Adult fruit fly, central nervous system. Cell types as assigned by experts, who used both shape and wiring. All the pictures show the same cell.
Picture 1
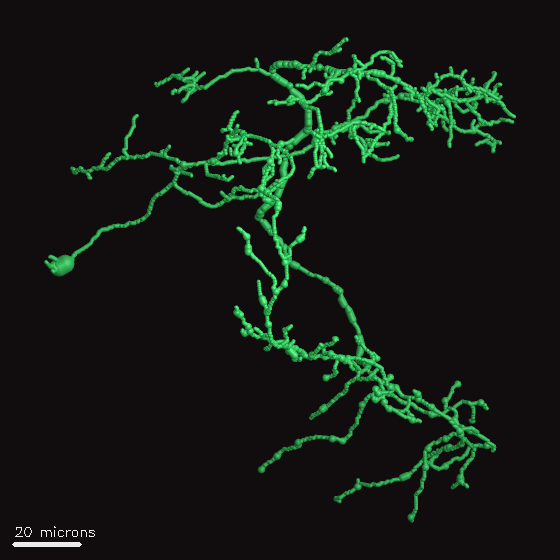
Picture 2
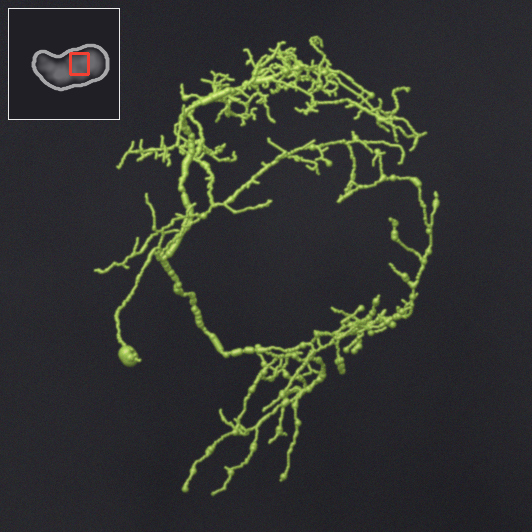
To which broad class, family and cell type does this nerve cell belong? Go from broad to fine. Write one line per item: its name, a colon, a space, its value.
broad class: central-brain intrinsic neuron
family: hemilineage AOTUv3_dorsal
cell type: SMP015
